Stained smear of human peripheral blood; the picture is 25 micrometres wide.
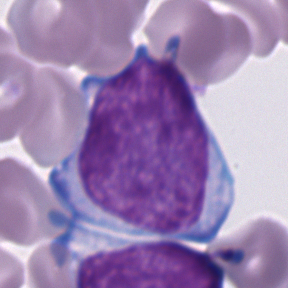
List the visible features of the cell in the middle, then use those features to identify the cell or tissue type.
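Notice the outline first: irregular, roughly triangular, widening toward the bottom. The nucleus fills the upper part, with most cytoplasm below it. That cytoplasm is pale blue, deeper blue along the edge, and small blue projections stick out from the top. It is a myeloblast.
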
